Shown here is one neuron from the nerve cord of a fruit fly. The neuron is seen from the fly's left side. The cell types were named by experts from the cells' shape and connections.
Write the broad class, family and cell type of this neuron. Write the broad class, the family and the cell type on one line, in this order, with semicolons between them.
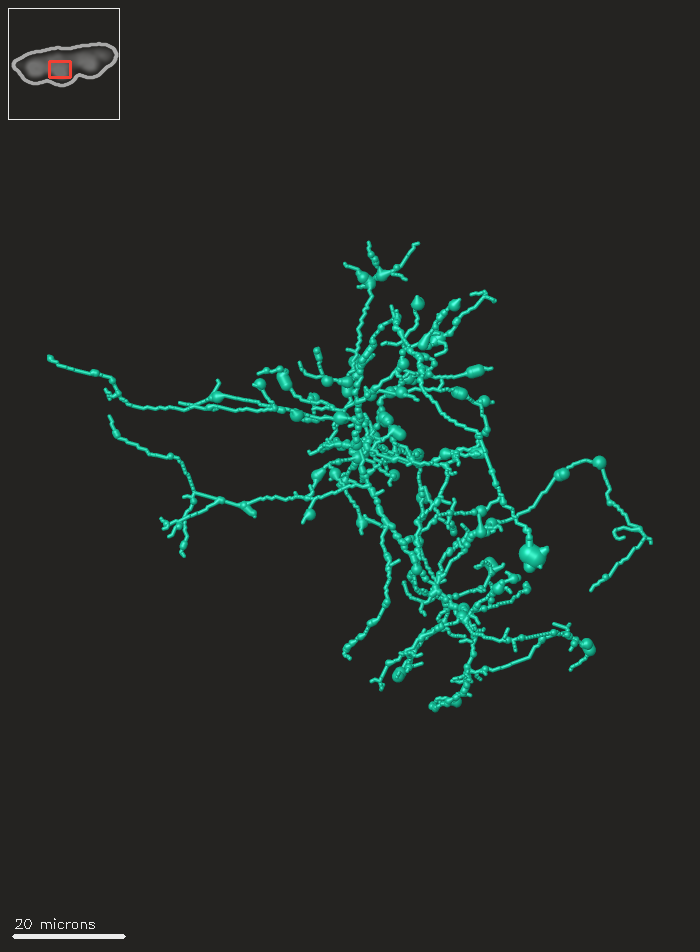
nerve-cord intrinsic neuron; hemilineage 12B; IN12B053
